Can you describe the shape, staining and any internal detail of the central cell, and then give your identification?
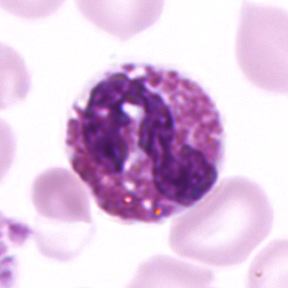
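First, the outline: round, with a smooth edge. The nucleus is made of two large lobes lying side by side, and its chromatin is dark purple and coarsely clumped. Those granules look coarse and round, not dust-fine. This is an eosinophil.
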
